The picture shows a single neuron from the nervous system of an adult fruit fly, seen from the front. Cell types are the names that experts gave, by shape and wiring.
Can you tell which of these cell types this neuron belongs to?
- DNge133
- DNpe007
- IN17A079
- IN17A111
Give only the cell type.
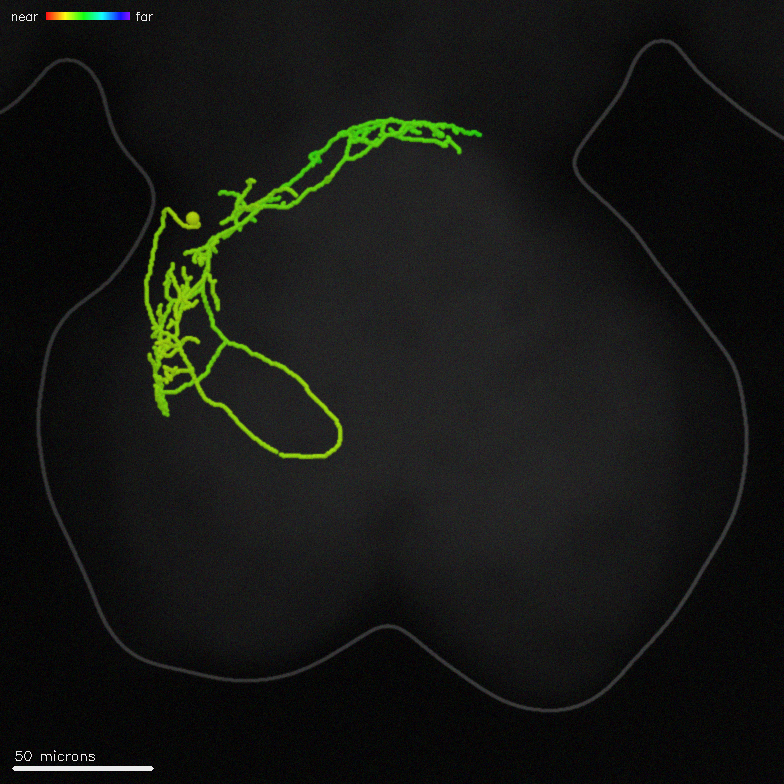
IN17A111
